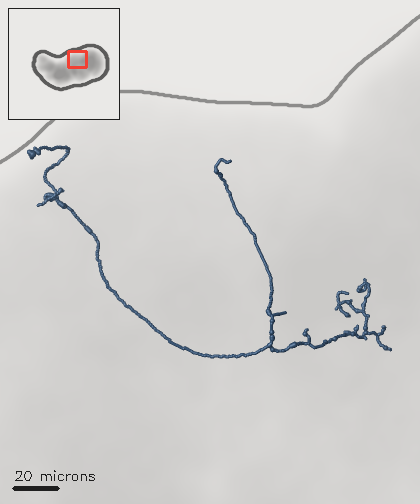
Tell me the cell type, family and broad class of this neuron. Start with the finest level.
KCa'b'-ap1; class Kenyon Cell; central-brain intrinsic neuron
